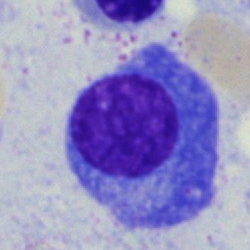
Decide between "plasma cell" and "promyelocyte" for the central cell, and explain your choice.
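This is a plasma cell. Look first at the nucleus, which sits off-centre, toward the left side of the cell. The cytoplasm around it is a deep blue and is widest on the right side of the nucleus. Notice too that the outline is irregular and somewhat angular rather than a smooth circle.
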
